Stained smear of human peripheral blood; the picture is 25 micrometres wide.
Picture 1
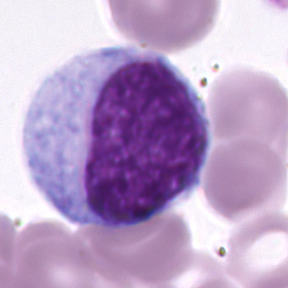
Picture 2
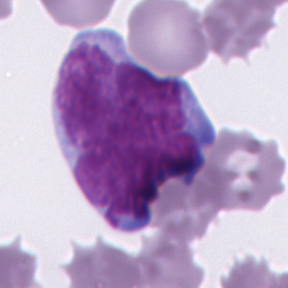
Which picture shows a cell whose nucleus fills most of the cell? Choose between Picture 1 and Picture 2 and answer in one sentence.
Scant cytoplasm is found in the cell of picture 2.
